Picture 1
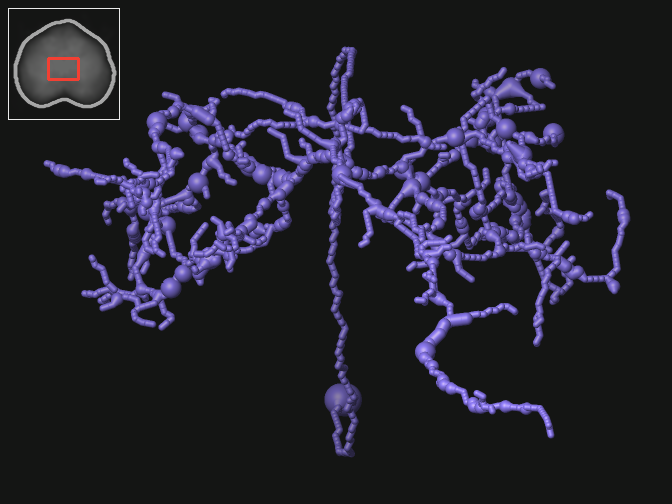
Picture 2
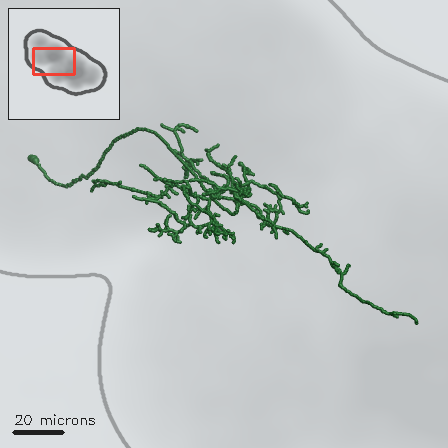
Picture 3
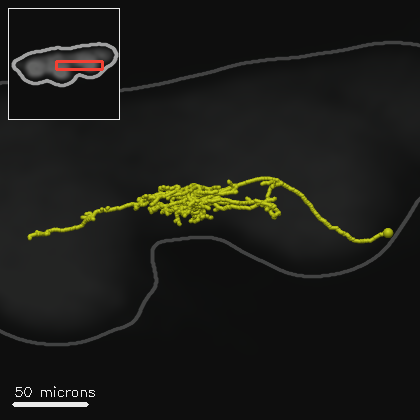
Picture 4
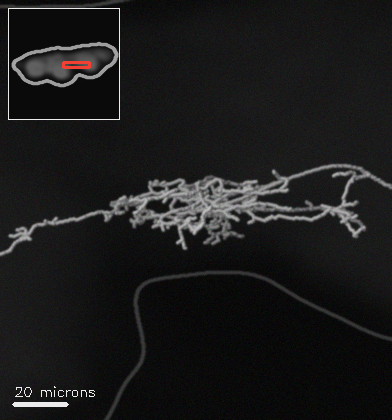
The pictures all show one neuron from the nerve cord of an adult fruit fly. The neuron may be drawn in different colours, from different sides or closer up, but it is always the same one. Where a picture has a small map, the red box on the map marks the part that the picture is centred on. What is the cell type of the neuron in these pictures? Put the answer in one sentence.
The cell type is IN00A067.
